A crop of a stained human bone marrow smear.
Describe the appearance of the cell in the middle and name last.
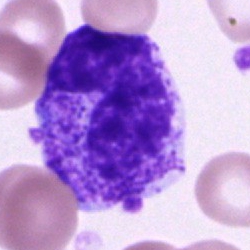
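Nucleus large, toward the upper right of the cell. Chromatin dark purple, coarsely clumped. Left-side cytoplasm crowded with coarse purple granules. Lower right edge: cytoplasm pale bluish-grey, granules sparser. Metamyelocyte.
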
